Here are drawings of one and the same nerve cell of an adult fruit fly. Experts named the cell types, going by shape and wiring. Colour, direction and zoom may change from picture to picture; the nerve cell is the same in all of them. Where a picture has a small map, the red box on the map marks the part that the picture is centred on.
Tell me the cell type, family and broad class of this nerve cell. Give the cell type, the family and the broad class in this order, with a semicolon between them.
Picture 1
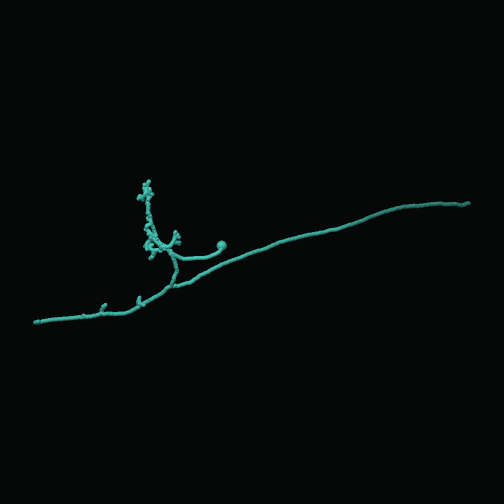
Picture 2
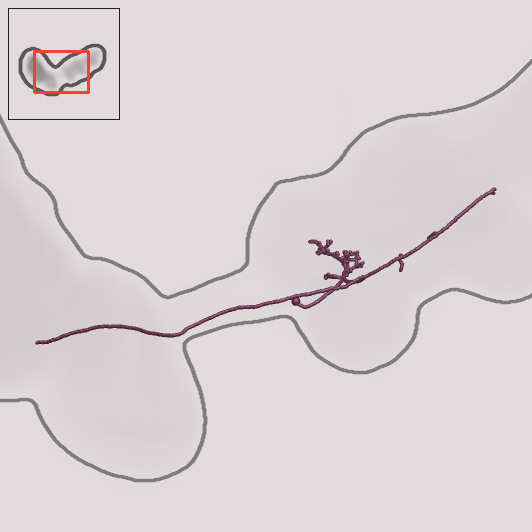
AN10B031; hemilineage 10B; ascending neuron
